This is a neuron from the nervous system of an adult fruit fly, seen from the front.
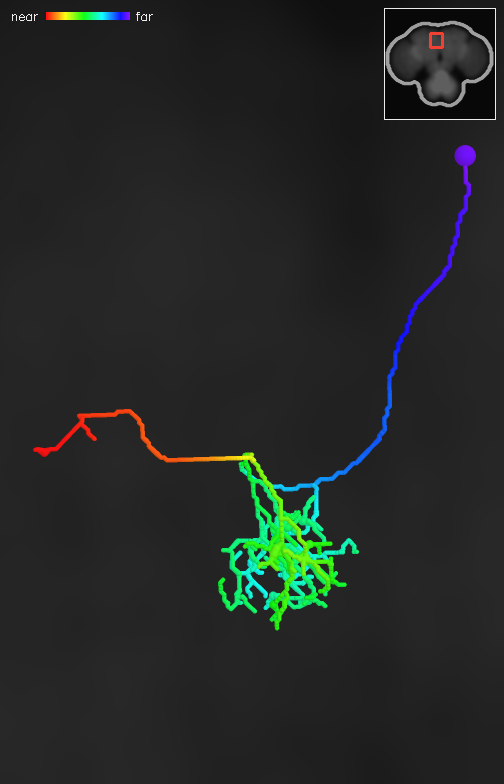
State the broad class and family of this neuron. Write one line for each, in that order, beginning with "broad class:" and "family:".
broad class: central-brain intrinsic neuron
family: class CX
